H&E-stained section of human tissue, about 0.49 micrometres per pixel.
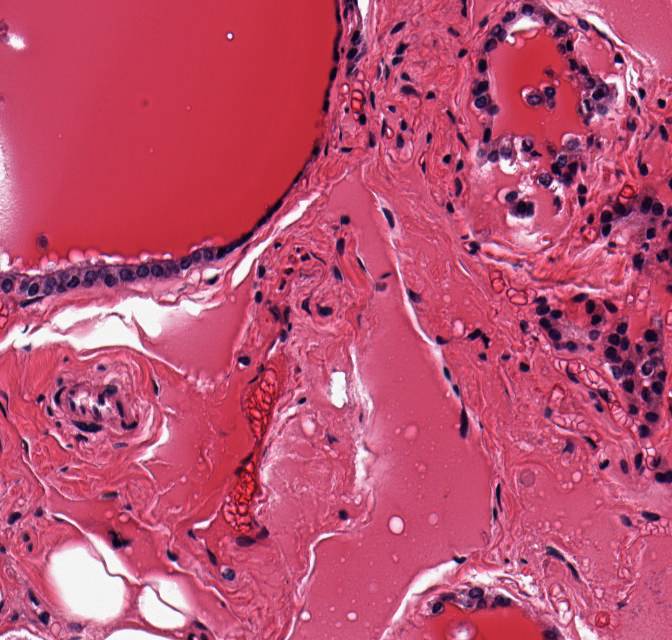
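Thyroid. Upper left: large space filled with homogeneous deep-pink material; its lower border lined by a single layer of flattened to low cuboidal cells with dark nuclei. Between the spaces: loose, pale-pink fibrous stroma, scattered spindle-shaped nuclei. Just left of lower centre: narrow, roughly vertical channel packed with red blood cells.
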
